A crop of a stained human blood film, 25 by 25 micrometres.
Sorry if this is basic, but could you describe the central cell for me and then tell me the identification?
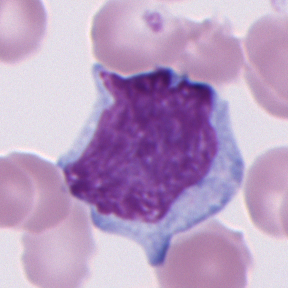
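First, pale blue cytoplasm, its rim wider on the lower-right side of the nucleus than along the top. Then a short tapering tail of cytoplasm projecting downward from the bottom of the cell. The nucleus itself has an irregular, angular outline. This is a monocyte.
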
